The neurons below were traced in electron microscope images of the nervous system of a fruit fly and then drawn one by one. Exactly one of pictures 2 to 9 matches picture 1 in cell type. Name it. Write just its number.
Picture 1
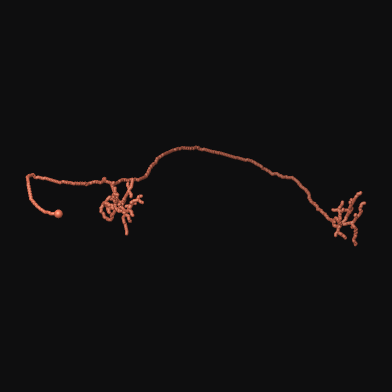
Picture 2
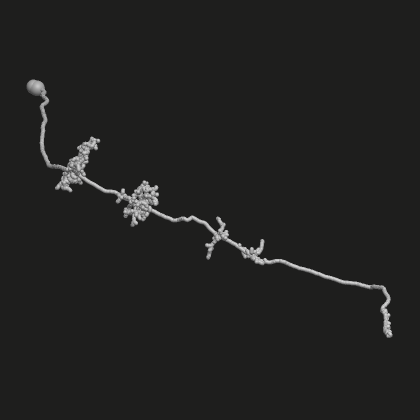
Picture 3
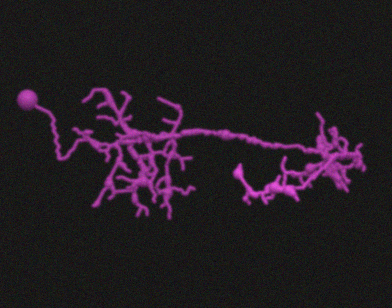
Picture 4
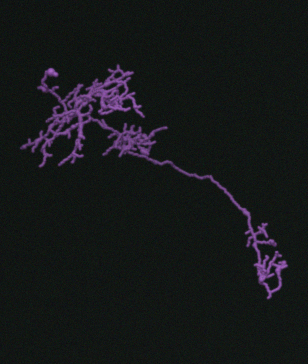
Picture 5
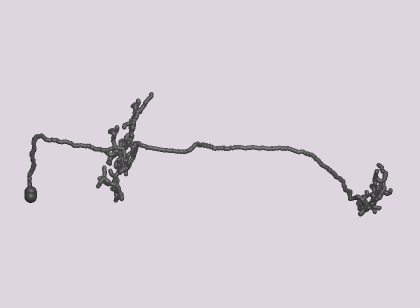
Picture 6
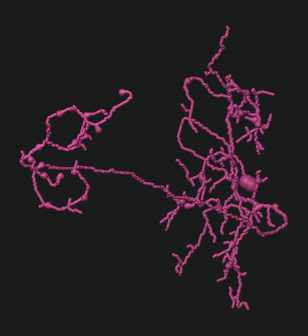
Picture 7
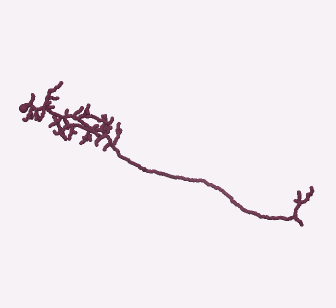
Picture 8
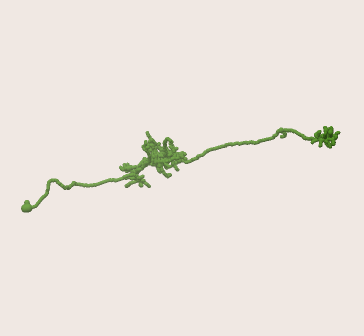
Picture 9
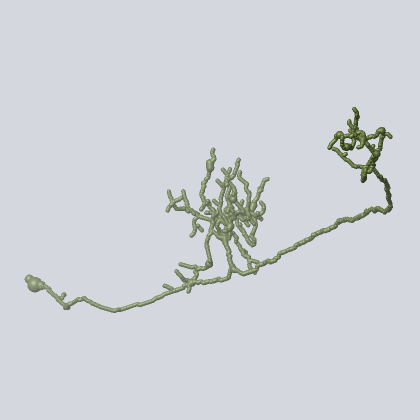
5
